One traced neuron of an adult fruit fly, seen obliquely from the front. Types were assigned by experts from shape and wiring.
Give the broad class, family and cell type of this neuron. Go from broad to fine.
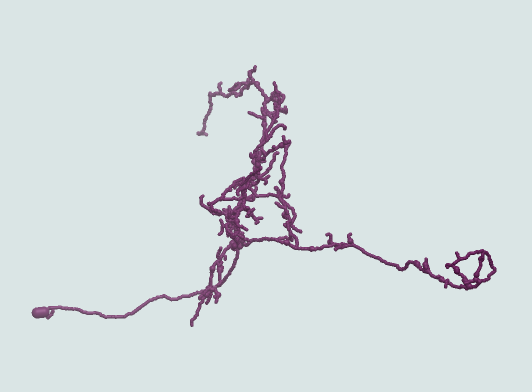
central-brain intrinsic neuron; hemilineage CREl1; LHAV9a1_b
